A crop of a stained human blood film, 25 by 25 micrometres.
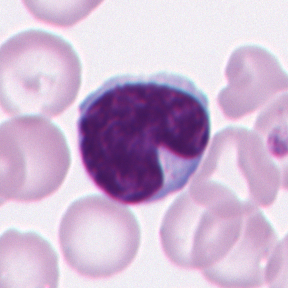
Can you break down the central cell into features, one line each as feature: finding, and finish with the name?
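Nucleus: deep notch on the lower right side
Size: nucleus fills most of the cell
Cytoplasm: scant, showing mainly within the notch
Granules: none seen in the cytoplasm
Name: typical lymphocyte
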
